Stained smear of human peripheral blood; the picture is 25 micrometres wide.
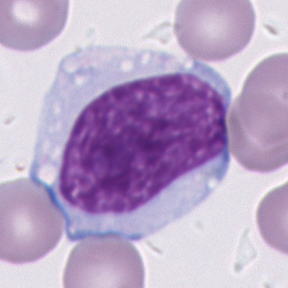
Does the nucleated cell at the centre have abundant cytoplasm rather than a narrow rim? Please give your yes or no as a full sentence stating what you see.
Yes, the cytoplasm of this cell is abundant.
